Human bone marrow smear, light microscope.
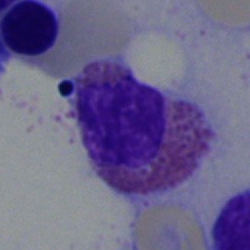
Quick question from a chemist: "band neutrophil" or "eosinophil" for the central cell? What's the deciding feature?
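Eosinophil, not band neutrophil. Cytoplasm filled with coarse reddish-pink granules. Nucleus toward the upper left; chromatin mottled in lighter and darker purple patches. Cytoplasm forms a broad crescent along the lower right of the nucleus.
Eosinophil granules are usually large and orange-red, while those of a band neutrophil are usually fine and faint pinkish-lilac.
The coarse granules here match the eosinophil rather than the fine granules of a band neutrophil.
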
